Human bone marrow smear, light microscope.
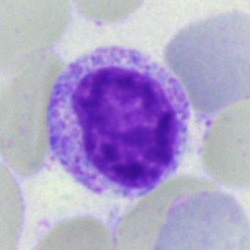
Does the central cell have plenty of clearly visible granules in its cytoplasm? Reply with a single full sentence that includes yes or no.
Yes, visible granules are present in great number in its cytoplasm.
